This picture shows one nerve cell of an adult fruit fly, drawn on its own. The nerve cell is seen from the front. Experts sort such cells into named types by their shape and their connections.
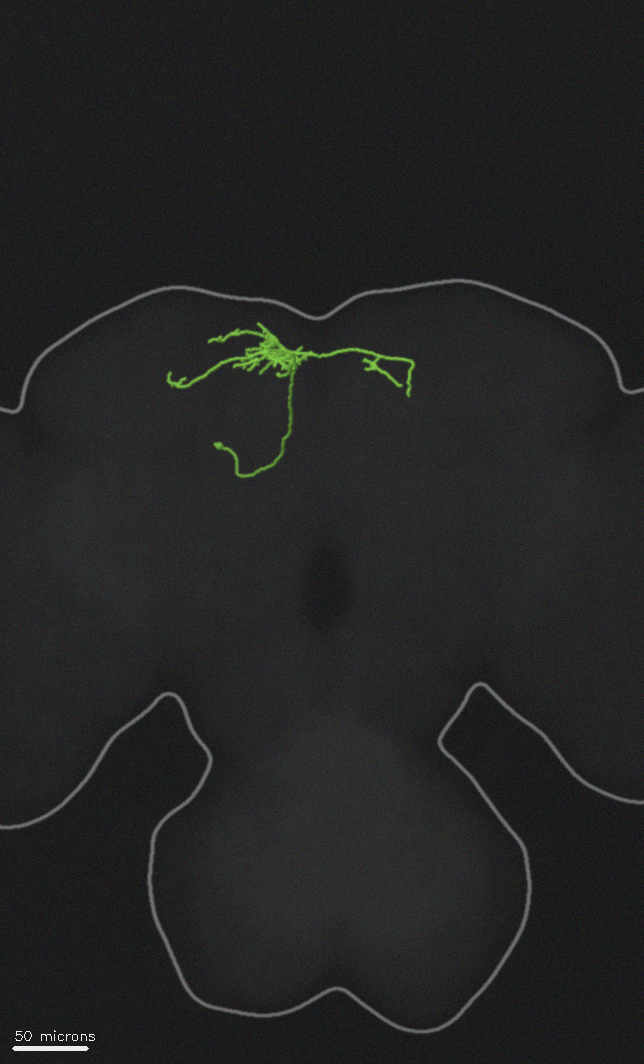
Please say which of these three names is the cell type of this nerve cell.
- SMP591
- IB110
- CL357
SMP591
